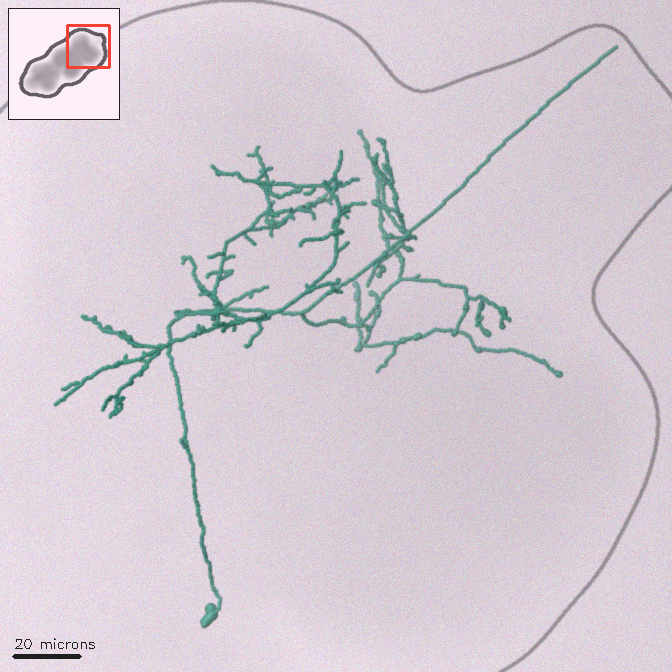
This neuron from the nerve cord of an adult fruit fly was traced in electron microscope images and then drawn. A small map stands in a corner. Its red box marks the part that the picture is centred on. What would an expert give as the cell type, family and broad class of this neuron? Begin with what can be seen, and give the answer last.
By the scale bar it is about 180 microns tall in this view. The picture shows dozens of branch ends. It is of cell type AN12B060. The family is hemilineage 12B. It is an ascending neuron.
